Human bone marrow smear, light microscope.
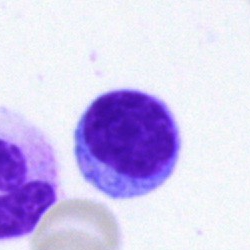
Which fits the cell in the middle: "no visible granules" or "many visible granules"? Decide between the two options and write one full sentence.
Not a single granule can be seen in its cytoplasm.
